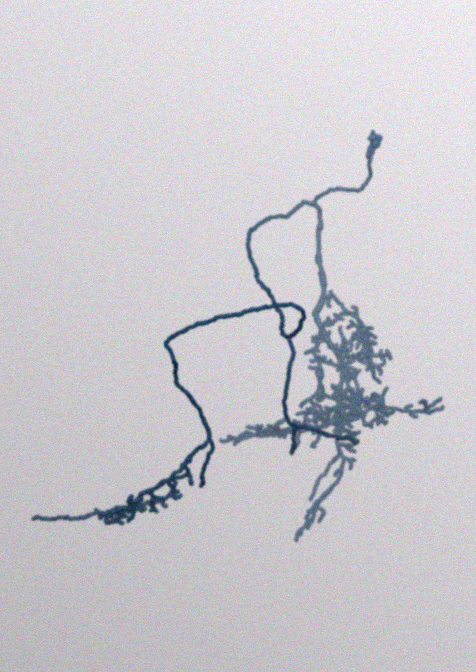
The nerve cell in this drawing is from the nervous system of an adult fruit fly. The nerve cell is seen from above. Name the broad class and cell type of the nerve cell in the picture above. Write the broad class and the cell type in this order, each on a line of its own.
central-brain intrinsic neuron
SAD034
